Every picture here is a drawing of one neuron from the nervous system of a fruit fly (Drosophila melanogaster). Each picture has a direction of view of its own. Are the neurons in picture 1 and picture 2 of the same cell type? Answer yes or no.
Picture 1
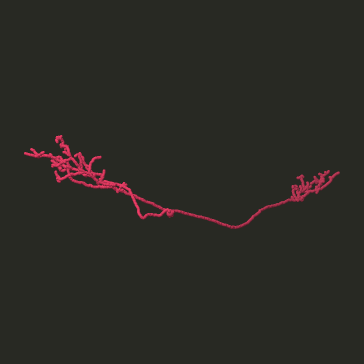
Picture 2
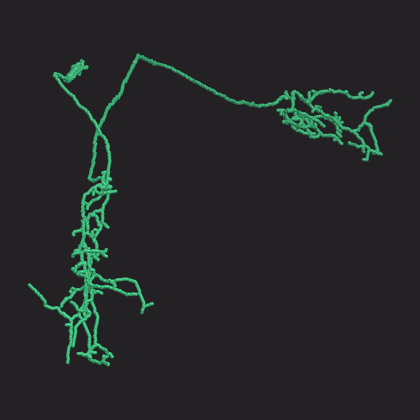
yes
